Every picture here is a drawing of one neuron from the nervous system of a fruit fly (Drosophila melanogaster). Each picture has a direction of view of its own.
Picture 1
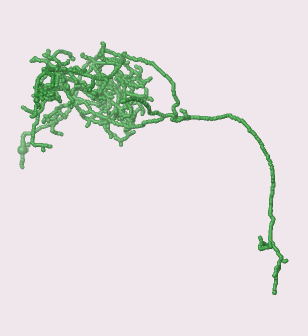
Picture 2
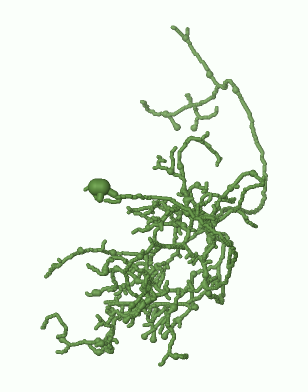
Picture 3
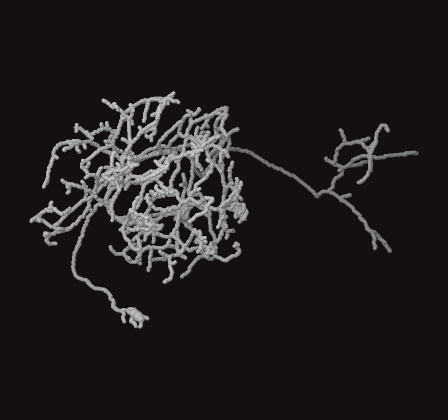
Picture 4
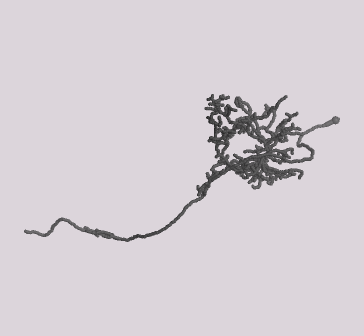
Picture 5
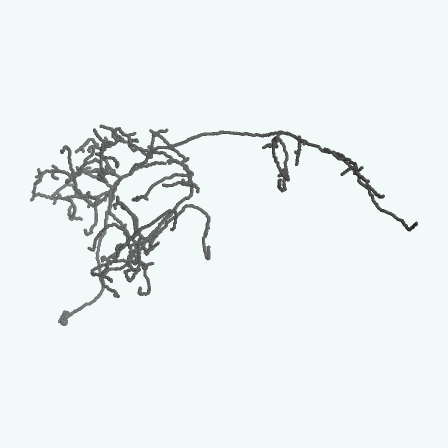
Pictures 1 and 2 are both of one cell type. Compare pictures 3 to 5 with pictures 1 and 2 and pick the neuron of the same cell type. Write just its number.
4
